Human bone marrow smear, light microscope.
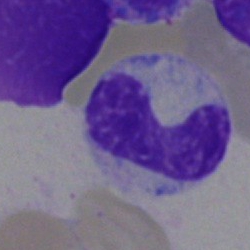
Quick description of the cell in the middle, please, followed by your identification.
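Let's start with the outline: it is round and smooth. Now follow the nucleus, one unsegmented band curved into a horseshoe, its hollow opening toward the top of the cell. Notice the chromatin is dense and coarsely clumped, with small lighter gaps. This is a band neutrophil.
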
